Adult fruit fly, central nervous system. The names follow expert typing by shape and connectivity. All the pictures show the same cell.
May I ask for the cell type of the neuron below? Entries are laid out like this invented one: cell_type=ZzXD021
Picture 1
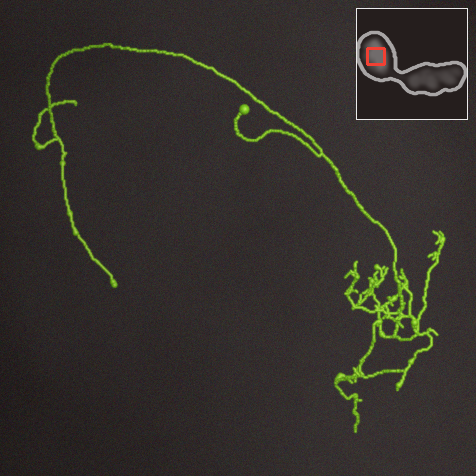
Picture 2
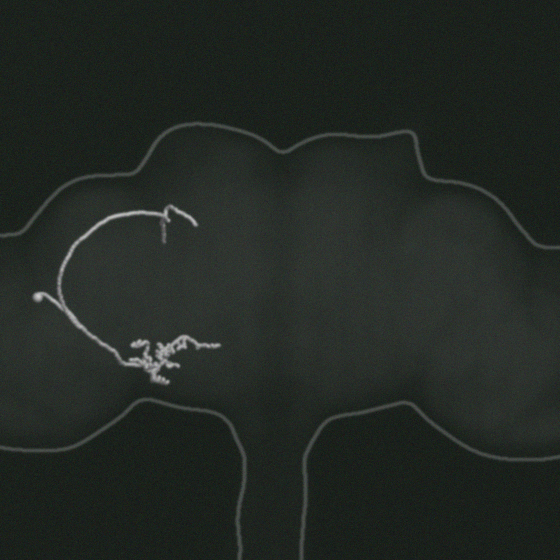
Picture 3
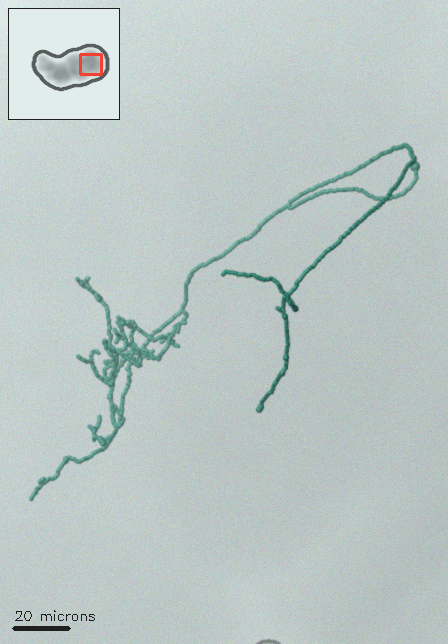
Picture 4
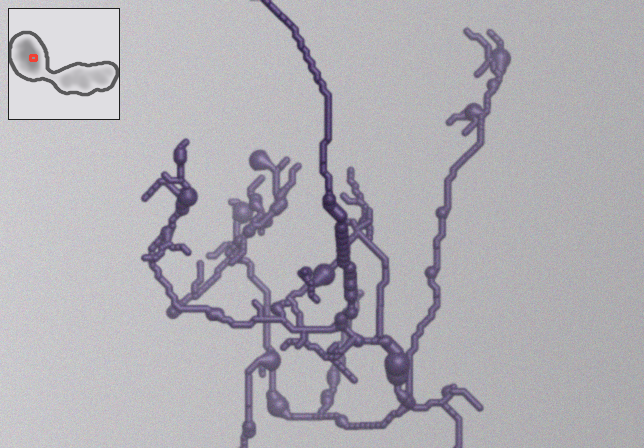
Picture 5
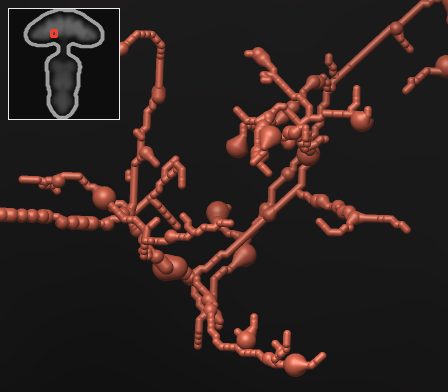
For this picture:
cell_type=WED038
